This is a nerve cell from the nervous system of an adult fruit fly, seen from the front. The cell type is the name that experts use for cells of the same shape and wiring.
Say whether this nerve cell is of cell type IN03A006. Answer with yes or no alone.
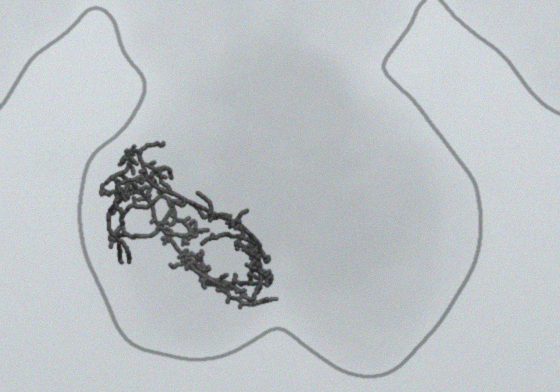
no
